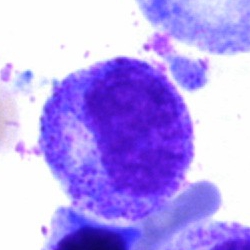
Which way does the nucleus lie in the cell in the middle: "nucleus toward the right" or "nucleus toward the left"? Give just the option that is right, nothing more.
Nucleus toward the right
